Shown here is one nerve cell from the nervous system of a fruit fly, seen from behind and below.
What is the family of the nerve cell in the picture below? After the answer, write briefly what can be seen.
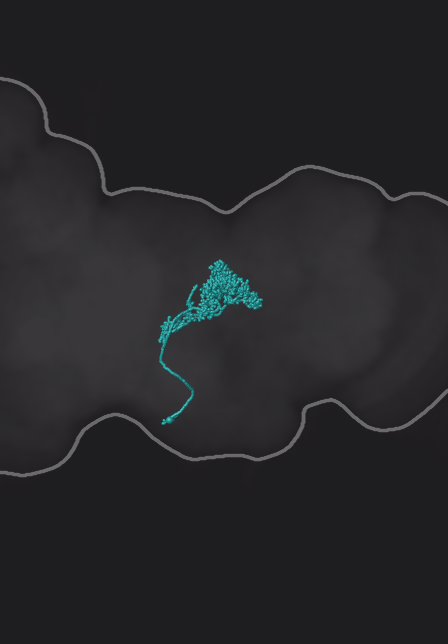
The family is hemilineage LALv1_dorsal. It is a central-brain intrinsic neuron. As drawn here it is taller than it is wide.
